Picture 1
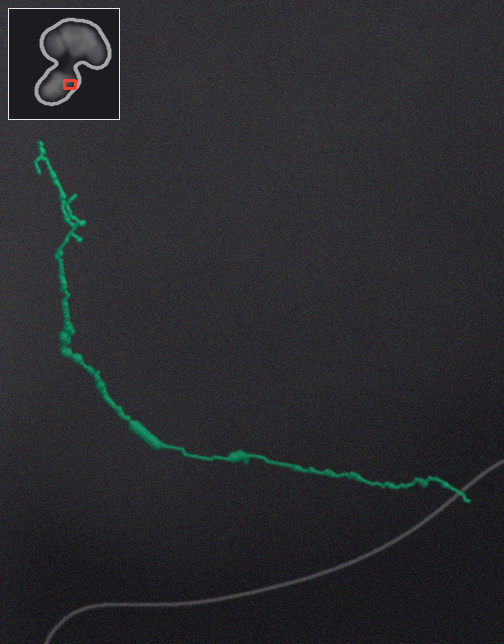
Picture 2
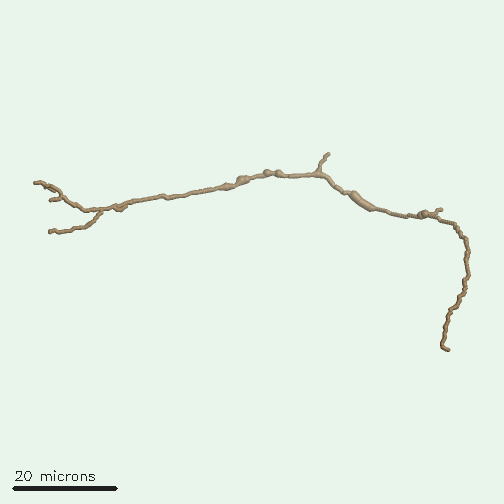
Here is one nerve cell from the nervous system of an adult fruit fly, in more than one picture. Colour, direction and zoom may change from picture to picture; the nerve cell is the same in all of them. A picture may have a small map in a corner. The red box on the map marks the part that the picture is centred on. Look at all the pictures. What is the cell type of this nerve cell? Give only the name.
SNta30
